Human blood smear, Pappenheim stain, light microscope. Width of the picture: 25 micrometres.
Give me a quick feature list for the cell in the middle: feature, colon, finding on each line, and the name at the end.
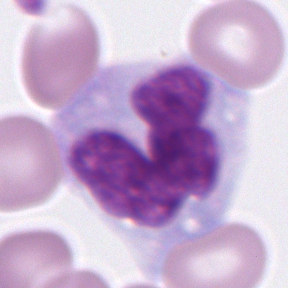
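Nucleus: folded, broad lobes joined by thick bands, not thin threads
Cytoplasm: wide rim around the nucleus, pale grey-blue
Vacuoles: a few, small and clear, toward the right and lower edge
Name: monocyte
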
